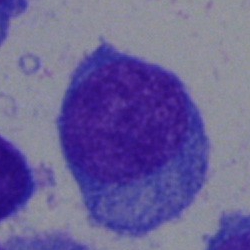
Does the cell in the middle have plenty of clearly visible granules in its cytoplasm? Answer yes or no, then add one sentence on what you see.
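No. No distinct granules are seen in the cytoplasm.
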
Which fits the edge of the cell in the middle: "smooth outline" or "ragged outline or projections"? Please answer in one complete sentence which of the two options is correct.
What bounds the cell is a rough outline.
